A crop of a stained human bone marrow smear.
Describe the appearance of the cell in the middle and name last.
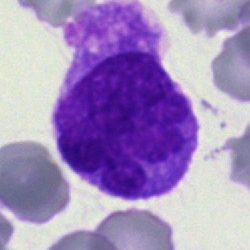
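Outline roughly oval, taller than wide. Nucleus fills most of the cell. Cytoplasm gathered mainly as a cap at the top of the cell. Image slightly blurred; cell edges softened. Cell: monocyte.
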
